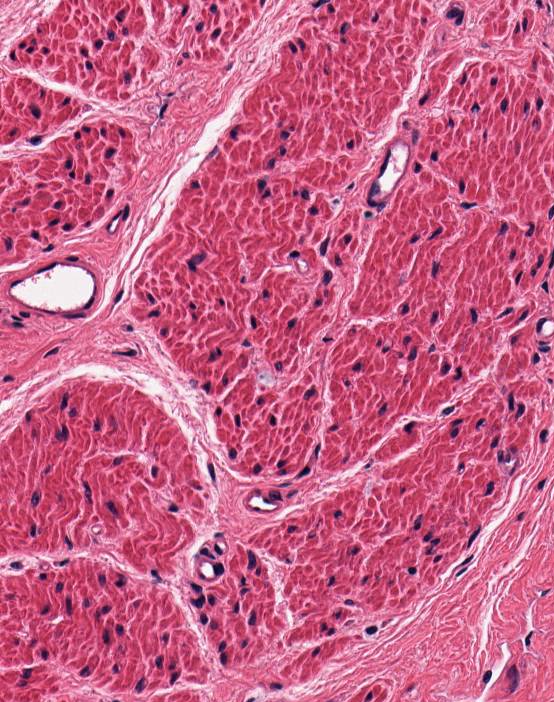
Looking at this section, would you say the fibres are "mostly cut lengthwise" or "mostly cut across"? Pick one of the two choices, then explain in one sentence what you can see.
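Mostly cut across. Within most bundles the muscle cells are cut across or obliquely rather than lengthwise.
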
